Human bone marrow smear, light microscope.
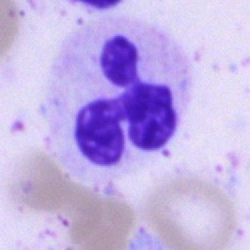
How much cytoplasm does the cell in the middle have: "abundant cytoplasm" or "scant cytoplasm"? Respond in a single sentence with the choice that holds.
It is abundant cytoplasm that surrounds the nucleus of this cell.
